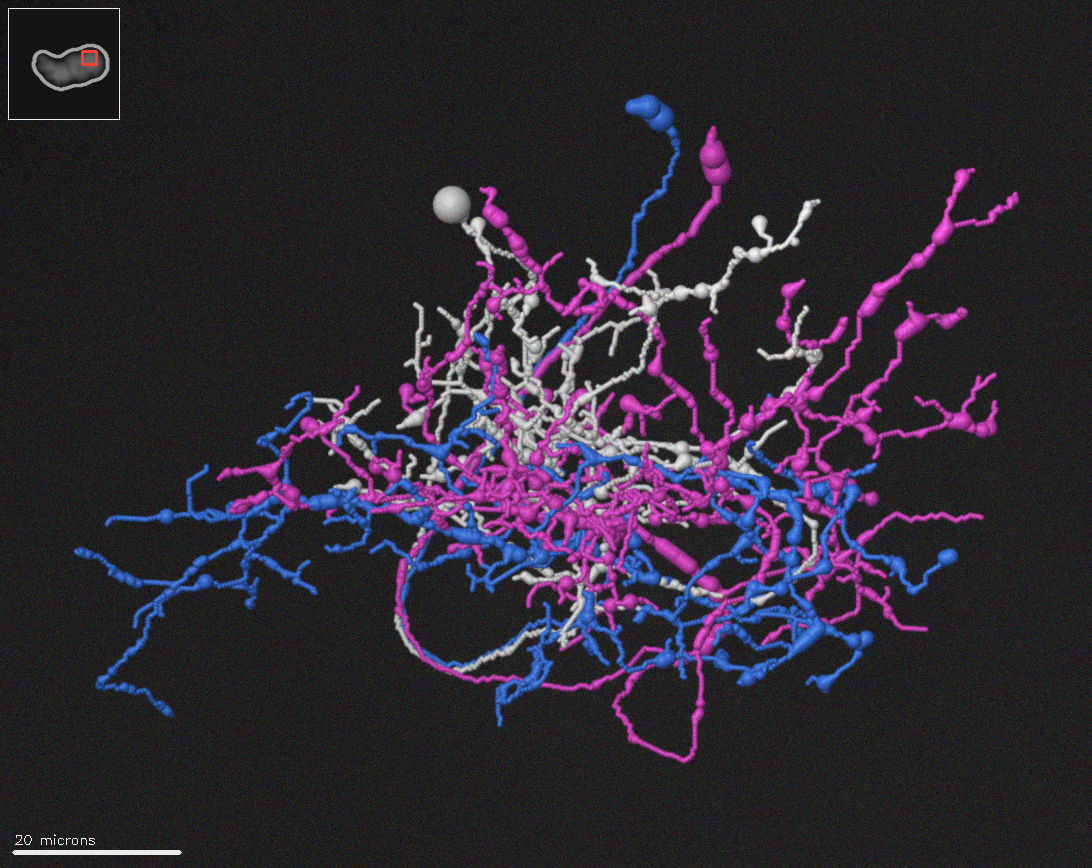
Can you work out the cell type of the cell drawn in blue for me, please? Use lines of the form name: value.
cell type: PLP087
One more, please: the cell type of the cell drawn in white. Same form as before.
cell type: PLP086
